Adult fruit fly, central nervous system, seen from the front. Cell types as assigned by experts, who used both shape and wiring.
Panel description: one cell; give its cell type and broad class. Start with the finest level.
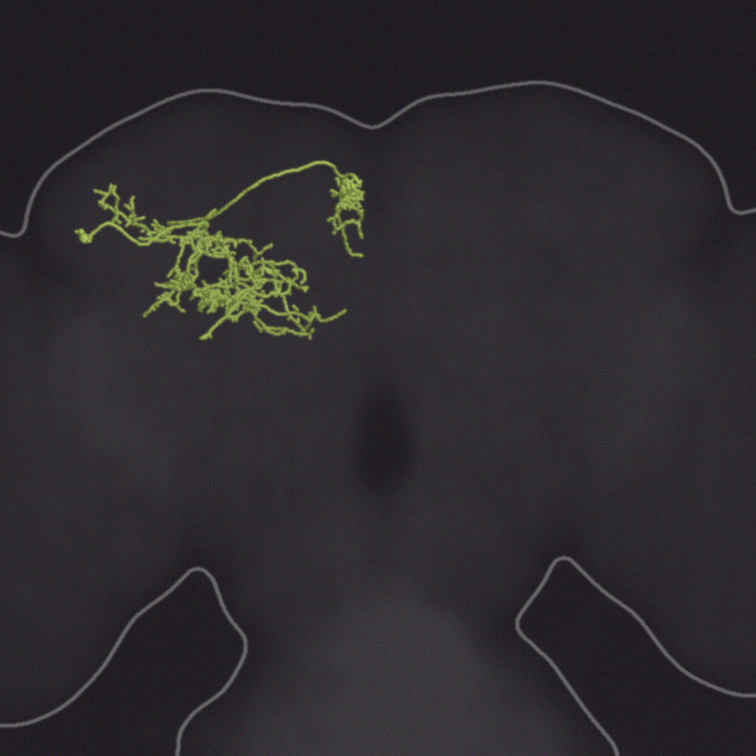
CL030; central-brain intrinsic neuron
